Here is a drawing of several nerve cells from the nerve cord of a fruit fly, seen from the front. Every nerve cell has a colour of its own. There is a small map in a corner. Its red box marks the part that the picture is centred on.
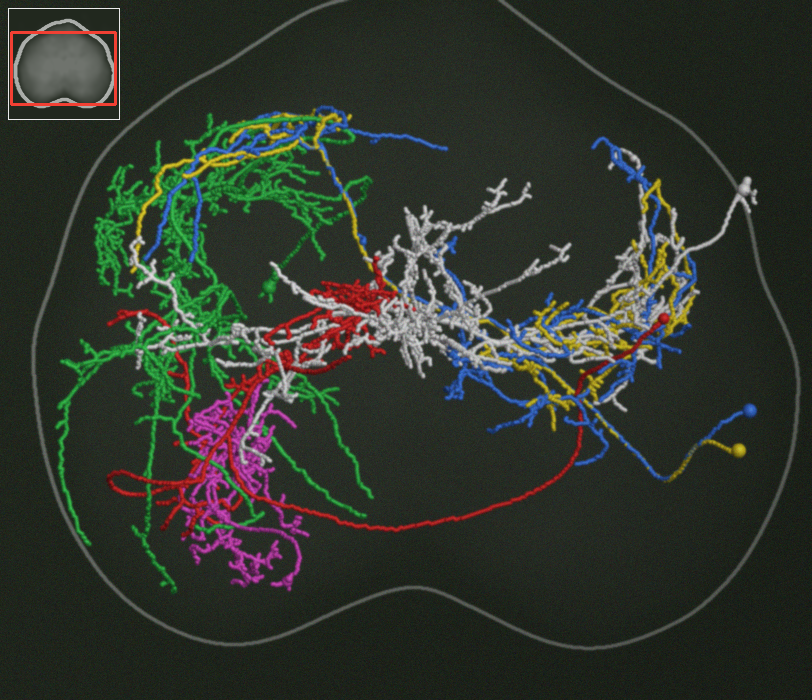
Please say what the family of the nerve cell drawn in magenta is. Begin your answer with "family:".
family: hemilineage 16B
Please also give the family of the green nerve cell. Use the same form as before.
family: hemilineage 03A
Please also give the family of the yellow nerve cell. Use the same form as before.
family: hemilineage 08B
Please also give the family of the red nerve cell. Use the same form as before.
family: hemilineage 01A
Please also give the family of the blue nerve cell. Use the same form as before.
family: hemilineage 08B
